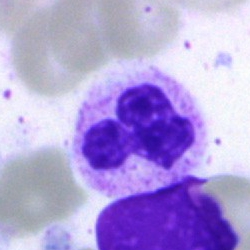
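Segmented neutrophil, the cell in the middle of a stained human bone marrow smear. Chromatin: dense, staining dark purple. Nucleoli: none visible in the nucleus. Cytoplasm: many fine pinkish-purple granules, with no vacuoles seen.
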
